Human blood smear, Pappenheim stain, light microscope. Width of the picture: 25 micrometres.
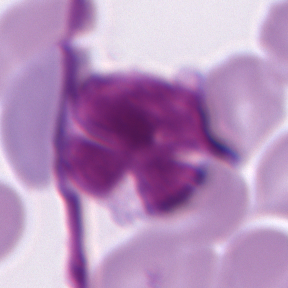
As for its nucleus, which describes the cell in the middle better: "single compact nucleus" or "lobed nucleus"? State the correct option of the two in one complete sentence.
The cell's nucleus is segmented into two or more lobes.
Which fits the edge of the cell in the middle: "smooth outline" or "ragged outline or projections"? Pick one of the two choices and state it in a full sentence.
This cell has a rough outline rather than a smooth one.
